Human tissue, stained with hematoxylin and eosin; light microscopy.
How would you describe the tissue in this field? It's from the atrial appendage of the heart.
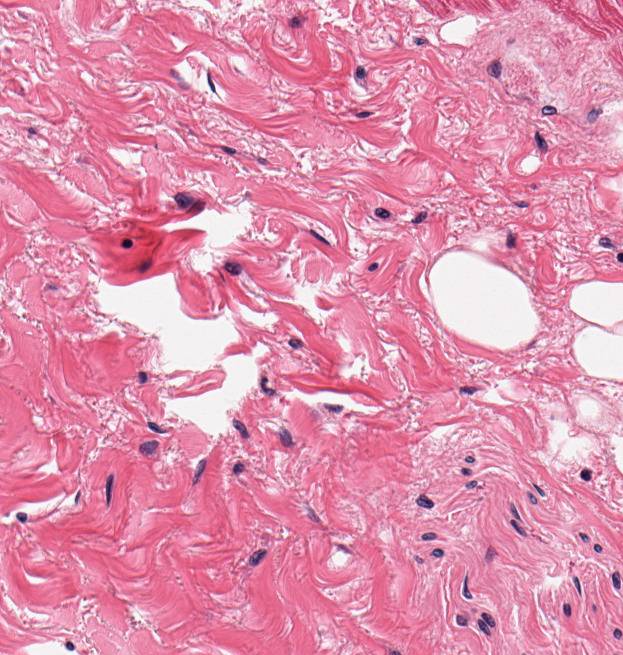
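No epithelium is present anywhere. Cells are sparse; small, dark, spindle-shaped or oval fibroblast nuclei lie scattered between bundles. Right of centre is a rounded empty space with a thin rim. Just left of centre, irregular empty clefts separate the bundles, consistent with tearing during sectioning.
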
